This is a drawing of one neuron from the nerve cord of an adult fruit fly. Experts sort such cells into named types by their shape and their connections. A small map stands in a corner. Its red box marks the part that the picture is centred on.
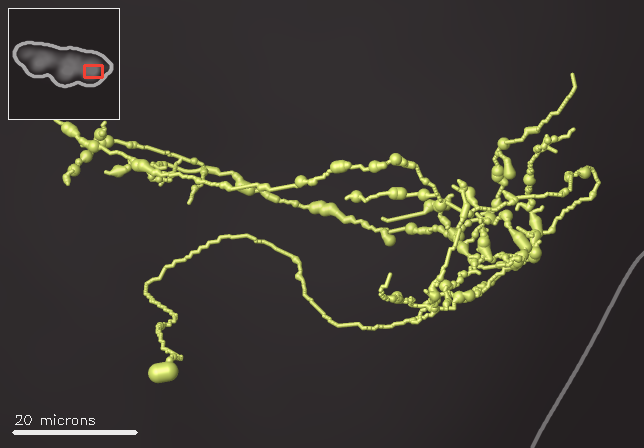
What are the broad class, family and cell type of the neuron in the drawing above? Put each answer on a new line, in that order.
nerve-cord intrinsic neuron
hemilineage 01B
IN01B035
